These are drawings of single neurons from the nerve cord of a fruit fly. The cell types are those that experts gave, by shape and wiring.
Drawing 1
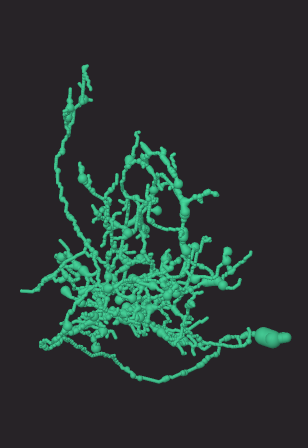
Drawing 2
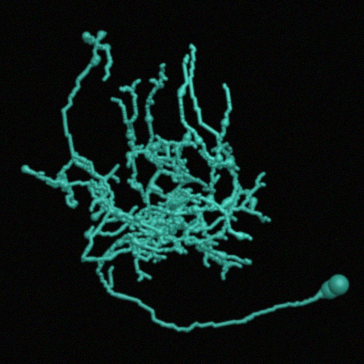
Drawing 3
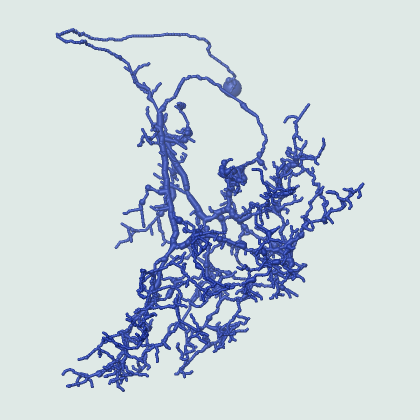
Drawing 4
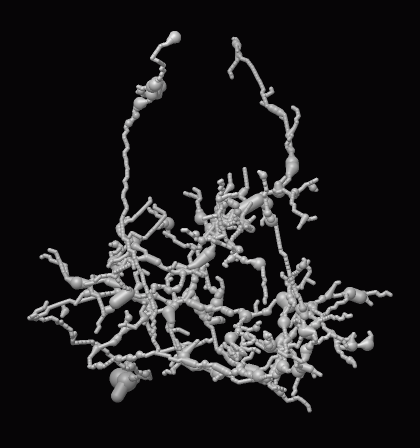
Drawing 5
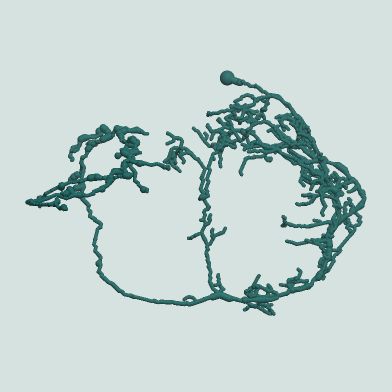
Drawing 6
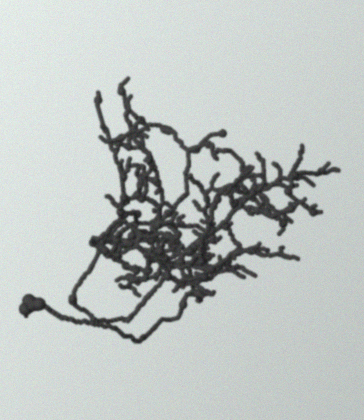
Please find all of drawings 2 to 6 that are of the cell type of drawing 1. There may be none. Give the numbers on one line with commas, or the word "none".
2, 4, 6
